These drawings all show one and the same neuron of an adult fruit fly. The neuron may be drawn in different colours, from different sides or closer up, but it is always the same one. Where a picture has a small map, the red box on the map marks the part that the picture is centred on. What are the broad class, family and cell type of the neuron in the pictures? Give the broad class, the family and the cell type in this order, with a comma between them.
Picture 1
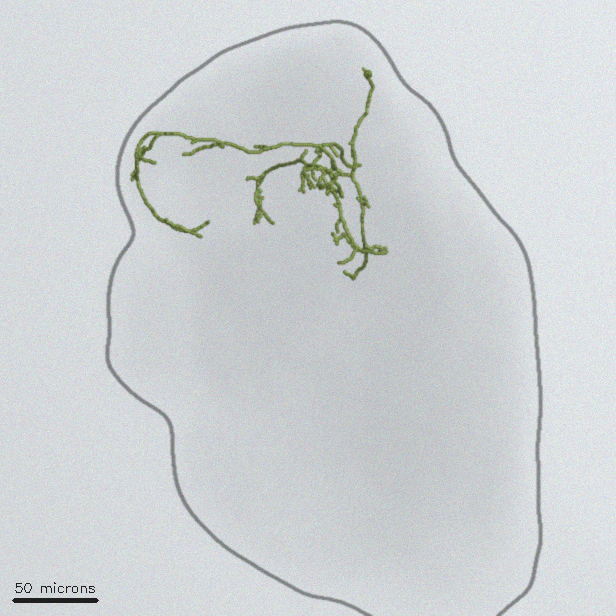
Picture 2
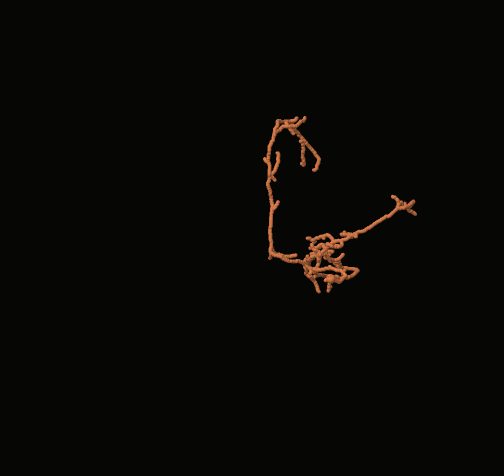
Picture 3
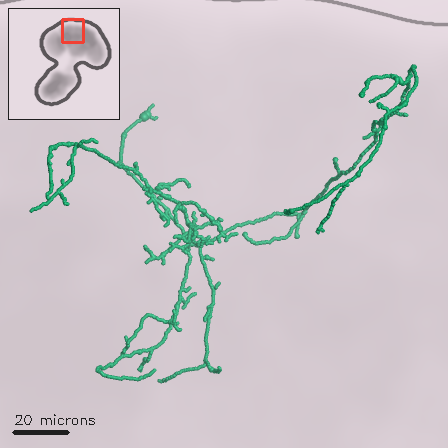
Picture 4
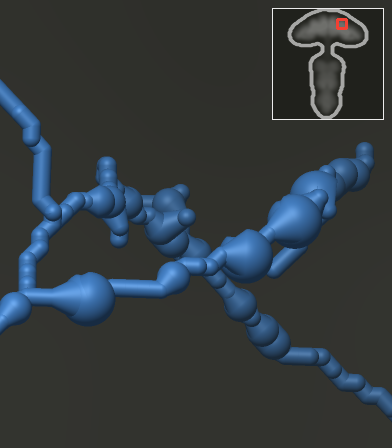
central-brain intrinsic neuron, hemilineage CLp1, CL168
